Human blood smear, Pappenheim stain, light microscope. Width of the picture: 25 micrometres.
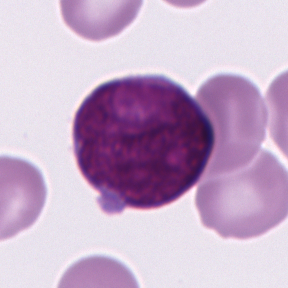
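Myeloblast in a stained smear of peripheral blood. Outline: smooth and rounded, with no hair-like projections on the surface. Nucleus: round, about 12 micrometres across. Cytoplasm: only a very thin rim around the nucleus, staining deep blue.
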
